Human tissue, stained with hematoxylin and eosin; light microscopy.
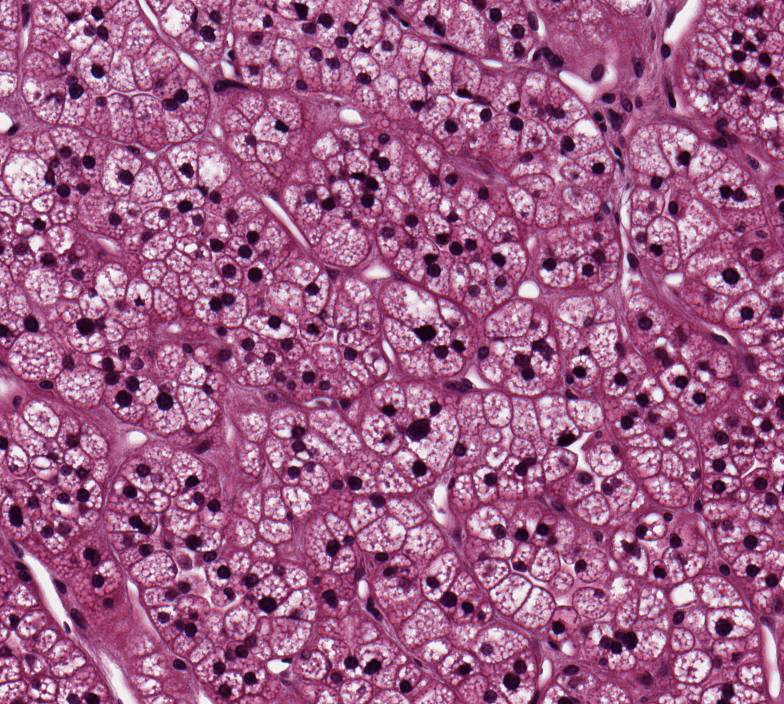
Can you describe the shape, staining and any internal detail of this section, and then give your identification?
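Polygonal cells, each outlined by a thin, distinct membrane, are arranged in solid nests that form no glandular lumens. Their cytoplasm is pale and foamy, filled with many small clear vacuoles. The nuclei are small, round and darkly stained. This is adrenal gland.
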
